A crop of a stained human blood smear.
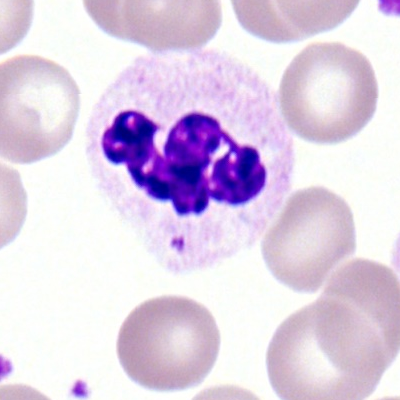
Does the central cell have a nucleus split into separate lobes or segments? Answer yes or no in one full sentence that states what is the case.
Yes, this cell's nucleus is lobed, with two or more segments.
